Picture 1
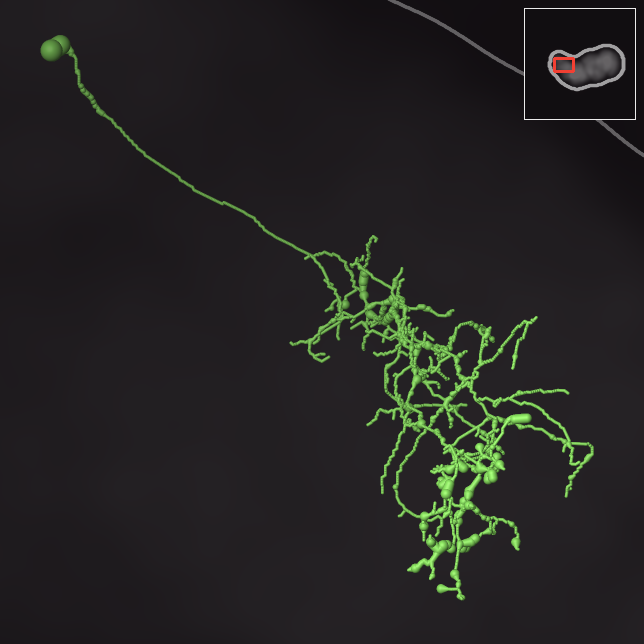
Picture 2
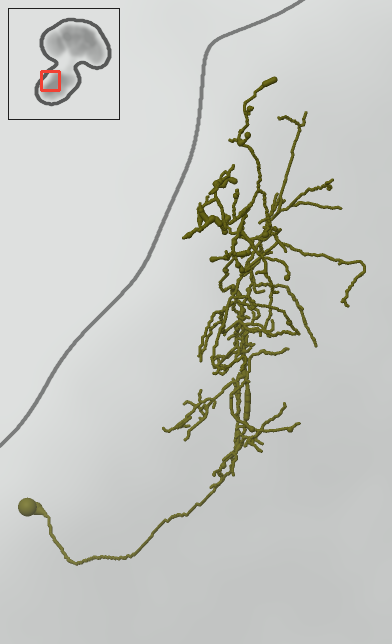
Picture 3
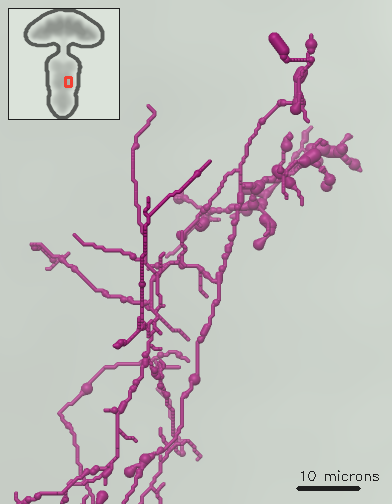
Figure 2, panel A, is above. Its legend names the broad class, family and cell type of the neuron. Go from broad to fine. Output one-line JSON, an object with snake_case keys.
{"broad_class": "nerve-cord intrinsic neuron", "family": "hemilineage 03B", "cell_type": "IN03B063"}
